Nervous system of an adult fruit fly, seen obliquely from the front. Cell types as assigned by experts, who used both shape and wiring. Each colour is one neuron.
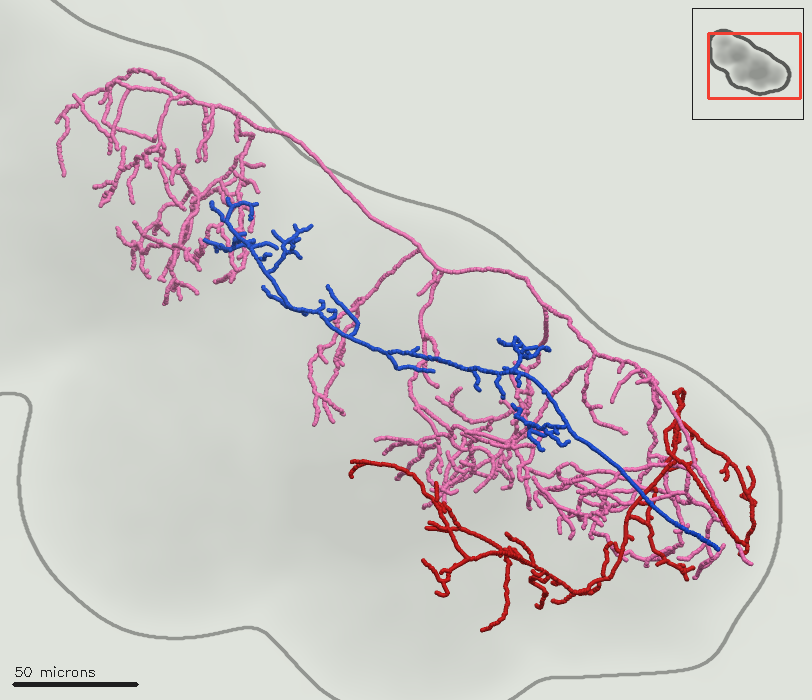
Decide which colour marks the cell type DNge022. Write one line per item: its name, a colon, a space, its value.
colour: red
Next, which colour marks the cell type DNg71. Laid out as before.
colour: blue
